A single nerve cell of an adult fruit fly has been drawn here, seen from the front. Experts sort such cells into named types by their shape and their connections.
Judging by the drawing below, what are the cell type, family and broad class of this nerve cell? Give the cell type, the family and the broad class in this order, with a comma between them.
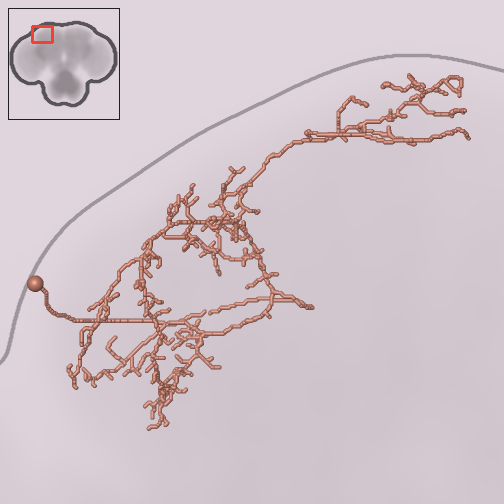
LHPV6a9_b, hemilineage LHp2, central-brain intrinsic neuron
